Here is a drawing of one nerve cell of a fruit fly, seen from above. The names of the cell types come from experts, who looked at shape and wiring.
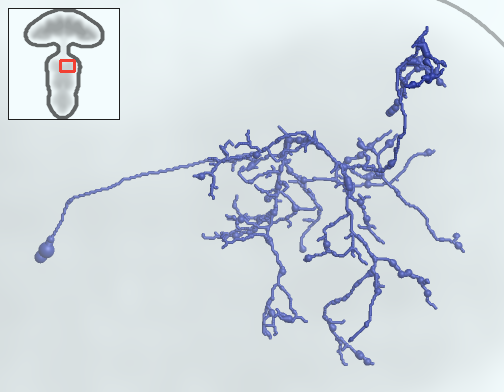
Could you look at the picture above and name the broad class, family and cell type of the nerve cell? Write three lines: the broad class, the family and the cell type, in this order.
nerve-cord intrinsic neuron
hemilineage 13B
IN13B069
